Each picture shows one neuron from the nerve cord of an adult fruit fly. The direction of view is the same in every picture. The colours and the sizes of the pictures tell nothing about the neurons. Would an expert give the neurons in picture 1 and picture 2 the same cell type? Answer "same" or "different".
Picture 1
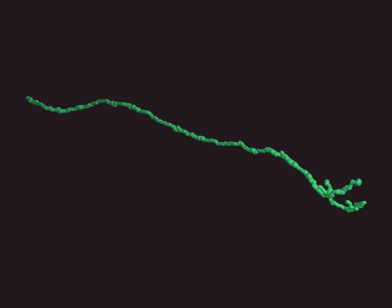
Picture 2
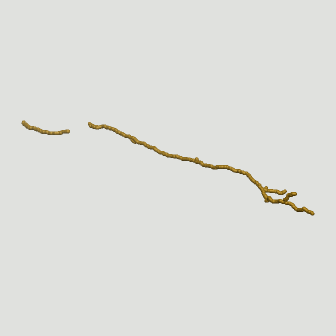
same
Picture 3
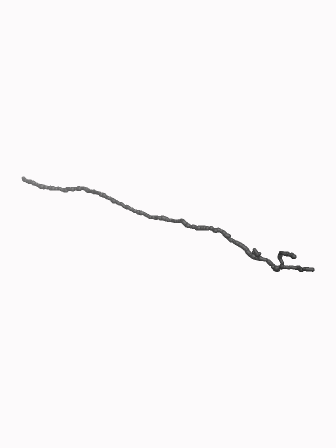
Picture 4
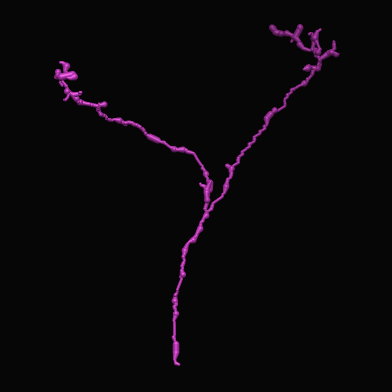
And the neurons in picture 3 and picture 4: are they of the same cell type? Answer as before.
different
